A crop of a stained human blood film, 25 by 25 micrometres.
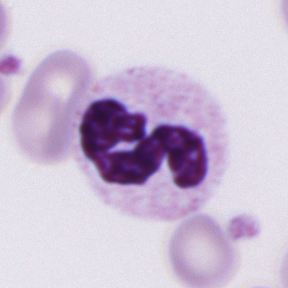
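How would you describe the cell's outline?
Round and smooth, with no projections.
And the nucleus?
It's a bent, band-like mass with several bulging parts, stretching across most of the cell's width.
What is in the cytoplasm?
Fine, small pink-lilac granules, scattered evenly, and no vacuoles.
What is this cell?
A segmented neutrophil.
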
